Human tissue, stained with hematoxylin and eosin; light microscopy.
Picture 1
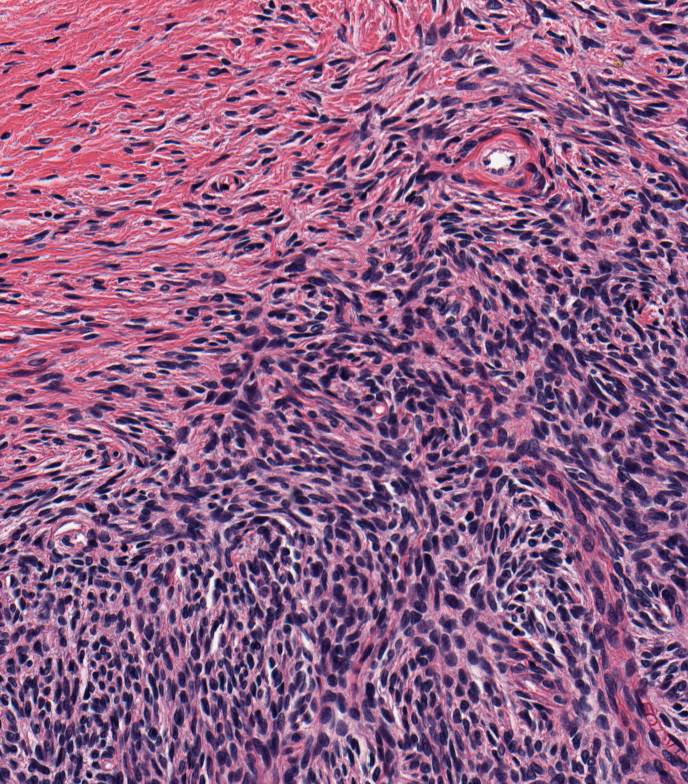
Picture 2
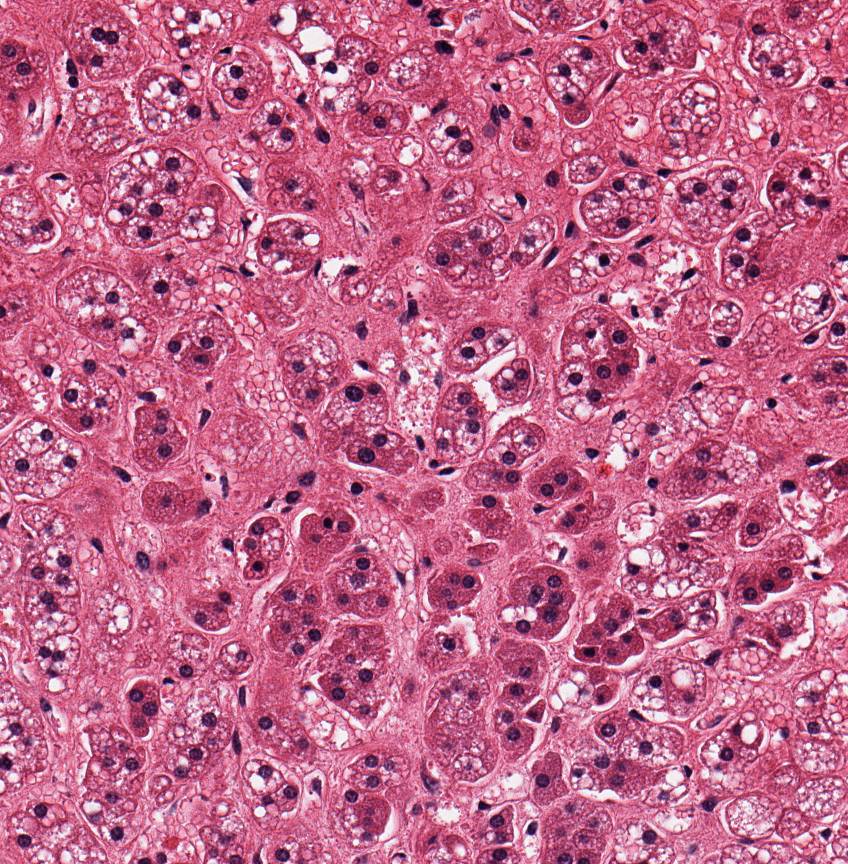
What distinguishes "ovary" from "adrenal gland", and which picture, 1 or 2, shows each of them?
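In answer: picture 1, ovary; picture 2, adrenal gland. The ovary field contains a densely cellular area in its lower and right parts and a sparsely cellular pink collagenous area in the upper left, where wavy parallel bundles of collagen run roughly horizontally to obliquely. In its lower half, crowded oval to spindle-shaped nuclei stain darkly, and scant cytoplasm with indistinct borders leaves the nuclei nearly touching. The adrenal gland, in contrast, is made up of large polygonal cells with abundant cytoplasm, many of them pale and bubbly with numerous small clear vacuoles. Cells with dense pink, non-vacuolated cytoplasm are most common in the centre and lower middle, while bubbly cells dominate toward the left and right edges.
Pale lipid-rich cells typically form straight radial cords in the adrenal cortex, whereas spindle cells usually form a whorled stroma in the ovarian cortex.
Small, dark, elongated, flattened nuclei lie along the thin strands at the borders of the adrenal nests.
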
